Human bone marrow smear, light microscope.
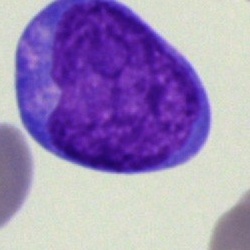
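Blast in a bone marrow smear, the central cell. Its outline is smooth, without surface projections. The nucleus lies off-centre to the right, leaving the widest band of the deep blue cytoplasm on the left. There, beside the nucleus, a paler, lilac-tinged area lies.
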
